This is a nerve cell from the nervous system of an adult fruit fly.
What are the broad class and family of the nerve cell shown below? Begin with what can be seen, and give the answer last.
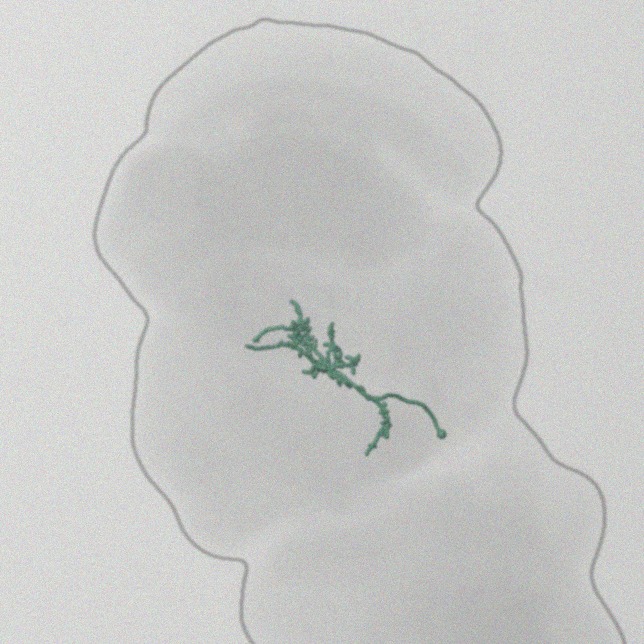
In this view it is wider than it is tall. It is a central-brain intrinsic neuron. The family is hemilineage LALa1_anterior.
